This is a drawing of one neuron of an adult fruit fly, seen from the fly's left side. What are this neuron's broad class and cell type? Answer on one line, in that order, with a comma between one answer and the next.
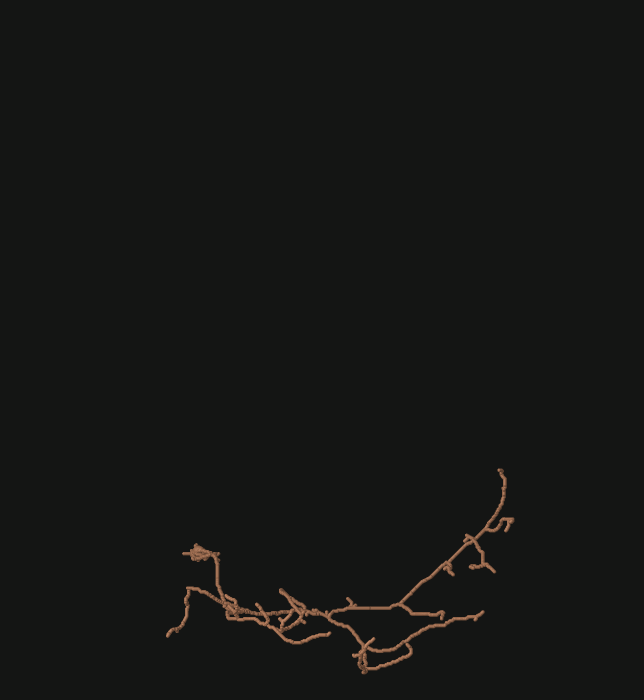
motor neuron of the brain, MNx04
